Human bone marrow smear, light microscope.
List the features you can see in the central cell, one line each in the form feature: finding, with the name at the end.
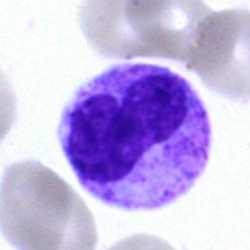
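Outline: round and smooth.
Nuclear shape: bean, from an indent on the lower right side.
Nuclear position: filling the upper left of the cell.
Chromatin: dark purple, with coarse, clumped patches.
Identity: metamyelocyte.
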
